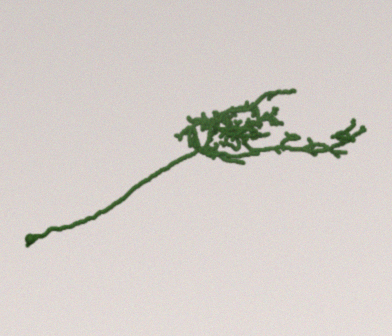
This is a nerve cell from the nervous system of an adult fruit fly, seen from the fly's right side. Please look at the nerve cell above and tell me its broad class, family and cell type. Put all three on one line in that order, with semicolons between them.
nerve-cord intrinsic neuron; hemilineage 16B; IN16B059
